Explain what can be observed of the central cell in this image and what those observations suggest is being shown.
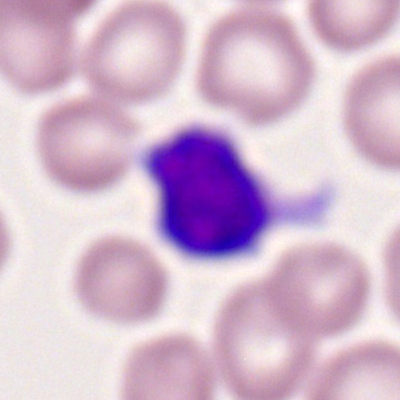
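See how the cell's outline is irregular rather than round, with a pale bluish tail-like projection reaching out from its right side. The nucleus fills almost the whole cell body, and no nucleoli show in it. You are looking at a lymphocyte.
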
